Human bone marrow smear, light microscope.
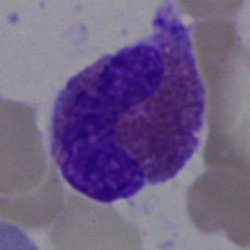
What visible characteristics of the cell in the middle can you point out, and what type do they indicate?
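An oval outline, drawn out into a narrowed extension at the upper right, bounds the cell. The chromatin is dark purple and coarsely clumped. A moderate amount of pinkish-lilac cytoplasm lies to the right of the nucleus and contains fine reddish granules. The cell is an eosinophil.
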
